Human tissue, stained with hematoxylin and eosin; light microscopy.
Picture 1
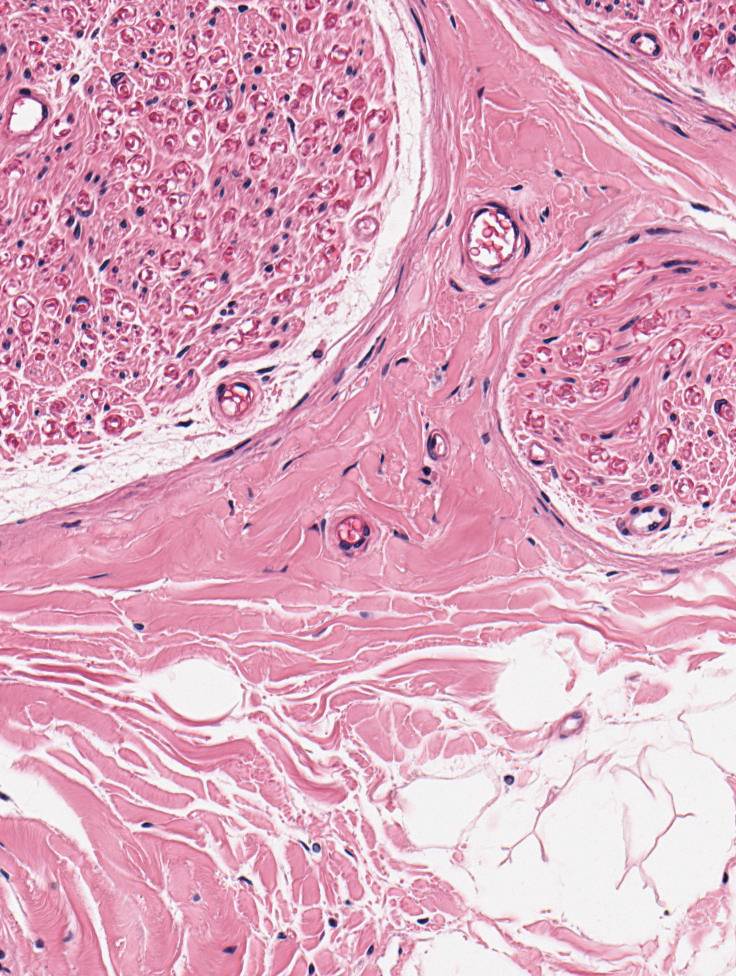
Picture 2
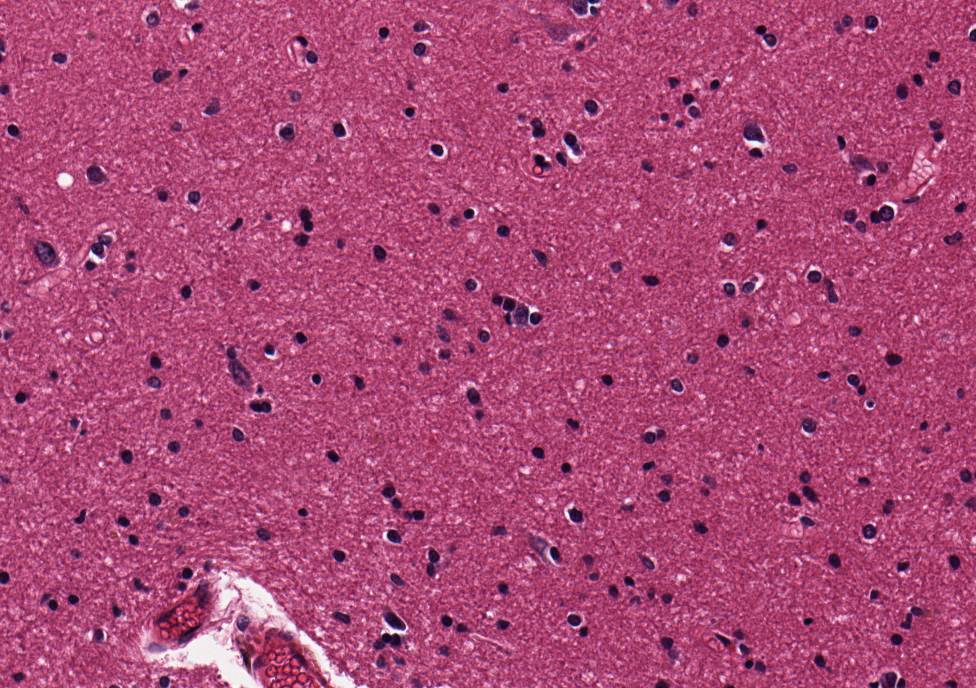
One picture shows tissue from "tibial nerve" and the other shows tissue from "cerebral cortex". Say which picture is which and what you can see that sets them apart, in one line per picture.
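The field in picture 1 comes from the tibial nerve. Small dark elongated nuclei are scattered sparsely between the fibres inside the fascicles.
The field in picture 2 comes from the cerebral cortex. Most nuclei are small, round and darkly stained, with little or no cytoplasm visible around them.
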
